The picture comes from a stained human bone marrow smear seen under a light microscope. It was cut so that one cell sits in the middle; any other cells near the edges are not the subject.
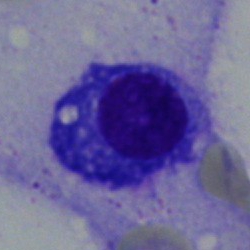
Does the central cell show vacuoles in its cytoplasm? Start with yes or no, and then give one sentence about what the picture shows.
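Yes. One distinct clear round vacuole lies in the cytoplasm to the left of the nucleus.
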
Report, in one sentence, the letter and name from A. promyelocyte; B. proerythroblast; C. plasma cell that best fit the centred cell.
The cell centered in the crop is a plasma cell, making option C the correct pick.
